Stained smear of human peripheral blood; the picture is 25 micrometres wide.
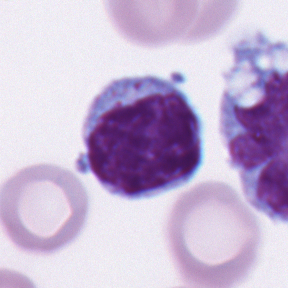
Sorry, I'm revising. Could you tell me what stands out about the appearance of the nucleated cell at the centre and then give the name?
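Measuring about 11 micrometres across, the cell contains a nucleus of about 10 by 8 micrometres. The nucleus is a single rounded mass without lobes. The cytoplasm is pale greyish blue and forms a thin crescent, widest at the upper left. A small pale knob protrudes from the lower left edge of the cell. The cell is a typical lymphocyte.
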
